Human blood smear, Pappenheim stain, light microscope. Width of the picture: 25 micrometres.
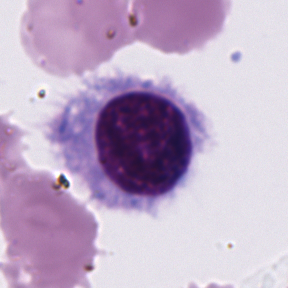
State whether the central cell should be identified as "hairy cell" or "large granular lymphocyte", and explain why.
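Hairy cell is the answer. Taking the features in turn, the border is ragged, with many fine hair-like projections all the way round. The cell measures about 14 by 12 micrometres. Its nucleus is round in outline, about 9 micrometres across, free of any indentation or cleft, fills about 50% of the cell's area and lies toward the right of the cell. Finally, the cytoplasm is pale greyish blue, and its rim is widest on the left side of the nucleus.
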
